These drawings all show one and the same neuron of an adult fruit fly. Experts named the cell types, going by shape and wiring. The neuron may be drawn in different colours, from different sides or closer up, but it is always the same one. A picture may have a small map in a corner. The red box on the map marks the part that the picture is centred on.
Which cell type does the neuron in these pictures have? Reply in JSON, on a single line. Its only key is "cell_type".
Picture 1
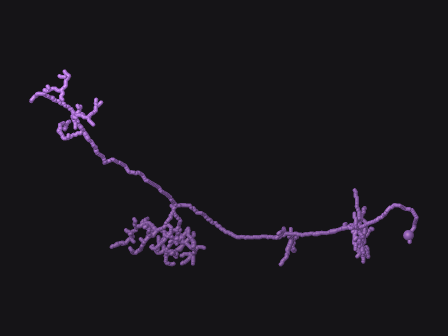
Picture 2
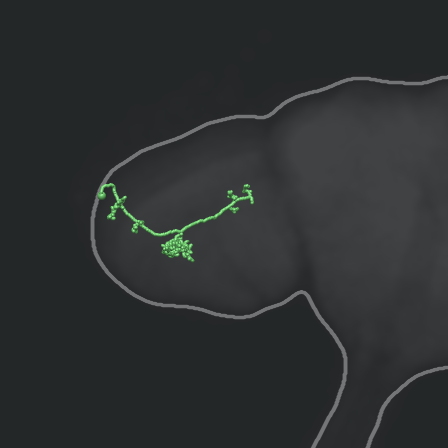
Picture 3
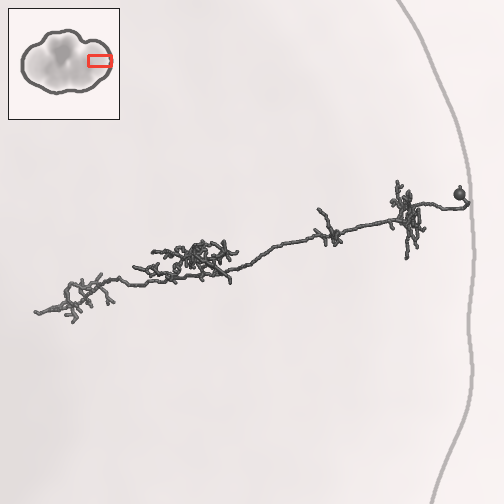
{"cell_type": "TmY4"}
